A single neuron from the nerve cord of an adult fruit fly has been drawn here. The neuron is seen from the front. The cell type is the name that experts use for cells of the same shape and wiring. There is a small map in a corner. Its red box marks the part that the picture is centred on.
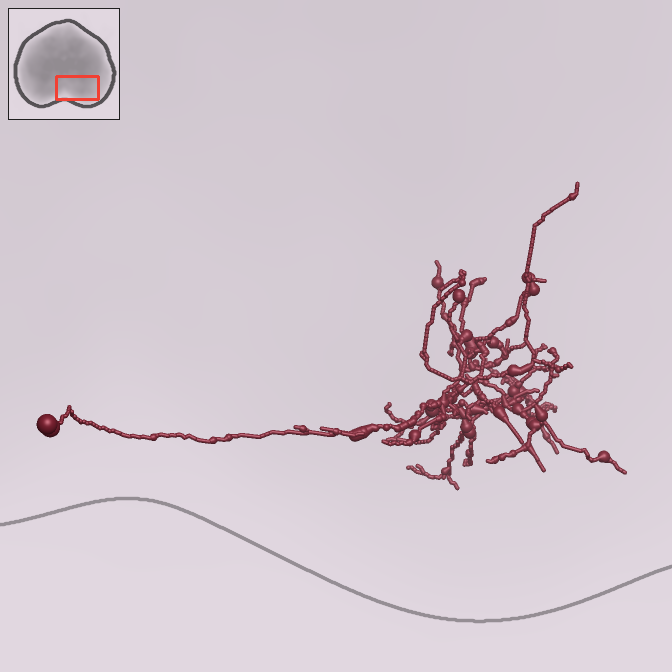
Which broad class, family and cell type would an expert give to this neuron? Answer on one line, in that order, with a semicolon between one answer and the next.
nerve-cord intrinsic neuron; hemilineage 14A; IN14A105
